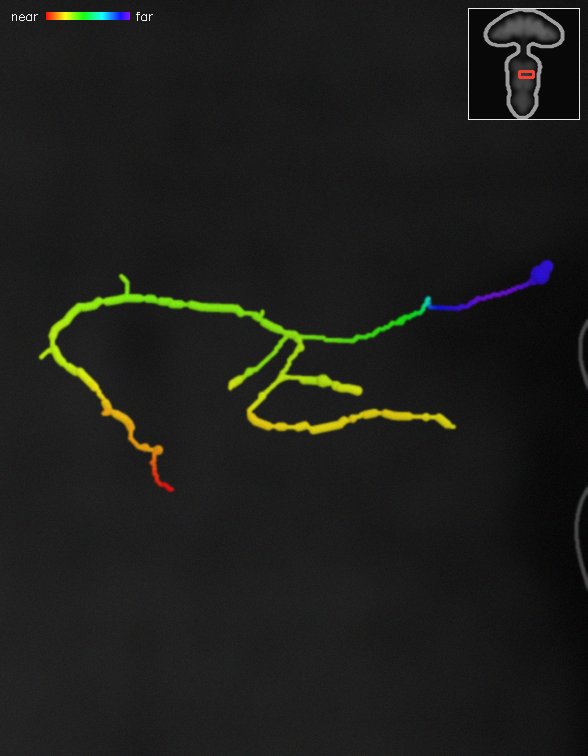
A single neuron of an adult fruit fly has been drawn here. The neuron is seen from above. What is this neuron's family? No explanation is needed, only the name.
hemilineage 03B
